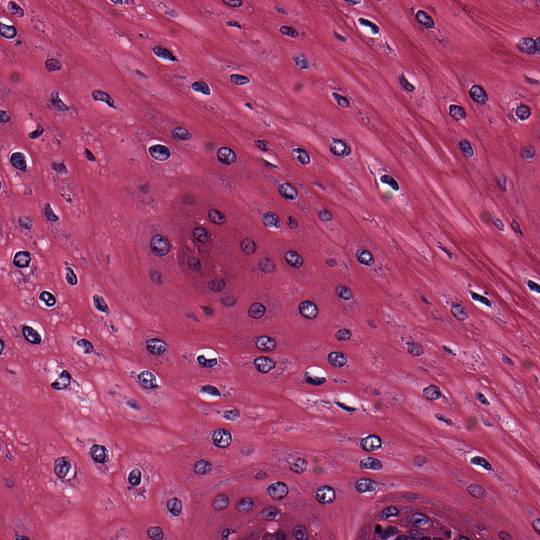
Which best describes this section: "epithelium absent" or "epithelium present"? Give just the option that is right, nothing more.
Epithelium present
